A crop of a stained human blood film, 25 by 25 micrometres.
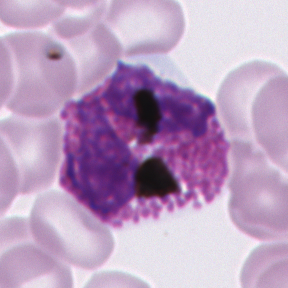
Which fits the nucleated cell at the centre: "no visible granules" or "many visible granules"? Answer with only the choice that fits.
Many visible granules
